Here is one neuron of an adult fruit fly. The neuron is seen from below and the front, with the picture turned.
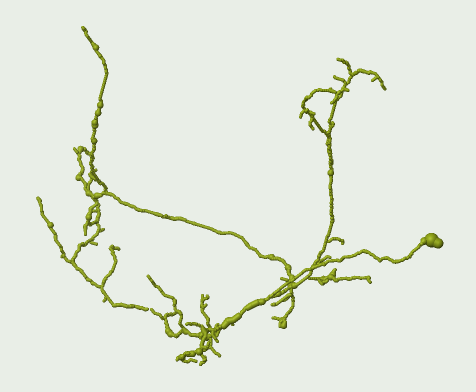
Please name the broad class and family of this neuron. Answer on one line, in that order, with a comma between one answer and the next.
nerve-cord intrinsic neuron, hemilineage 04B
